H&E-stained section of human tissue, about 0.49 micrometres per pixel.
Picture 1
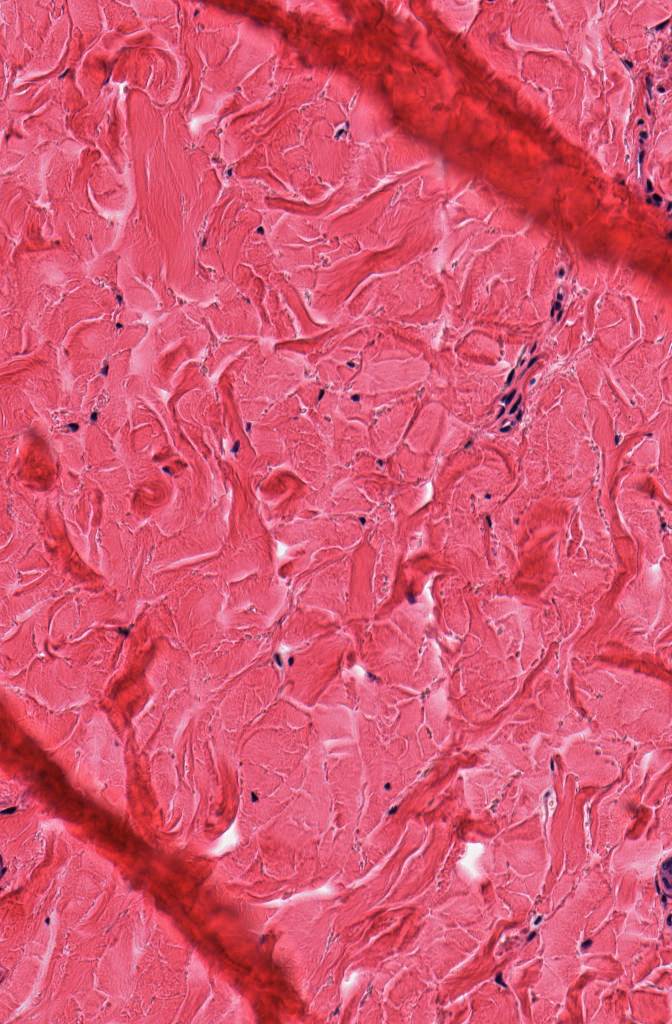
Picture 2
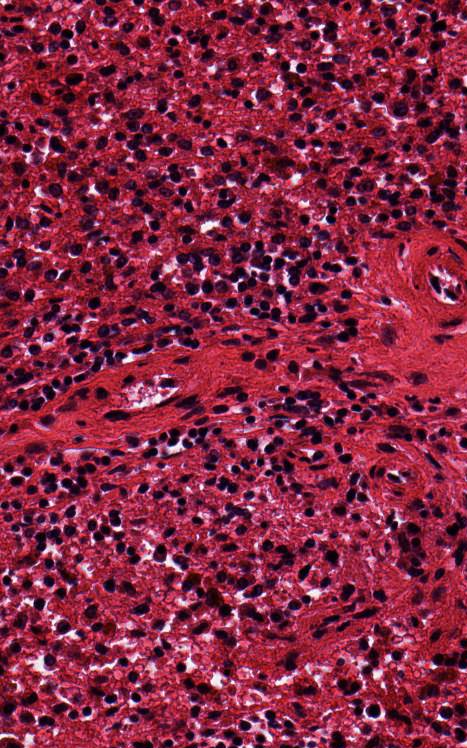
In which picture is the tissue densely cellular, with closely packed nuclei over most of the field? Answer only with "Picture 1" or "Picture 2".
Picture 2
